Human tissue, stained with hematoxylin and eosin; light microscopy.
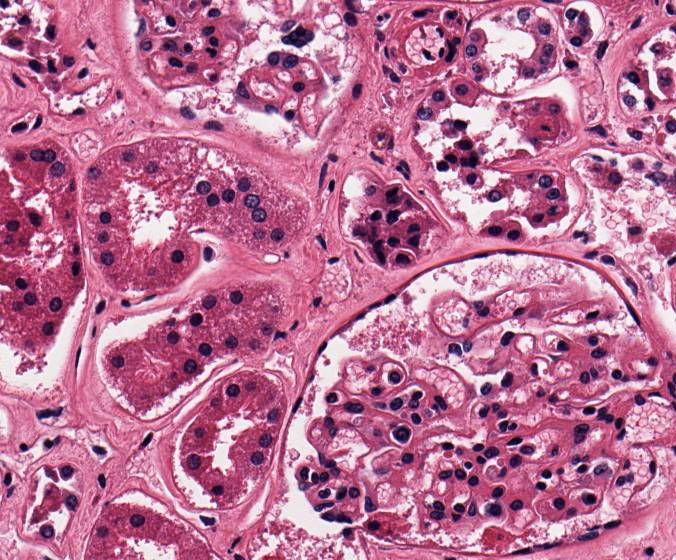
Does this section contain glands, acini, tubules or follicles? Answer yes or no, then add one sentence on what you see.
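Yes. A single large glomerulus occupies the lower right of the field, with tubules crowded around it.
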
